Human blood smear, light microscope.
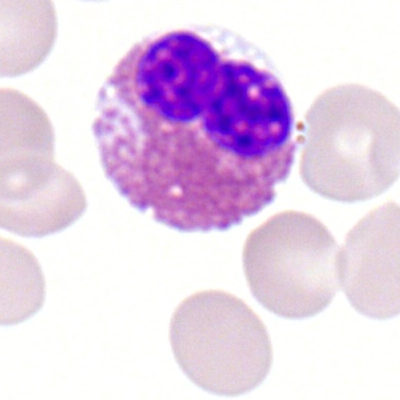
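Eosinophil, the central cell: its nucleus sits in the upper part of the cell, and the chromatin there looks dark purple and clumped. The cytoplasm appears abundant, taking up more of the cell than the nucleus, and granules fill it throughout.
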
